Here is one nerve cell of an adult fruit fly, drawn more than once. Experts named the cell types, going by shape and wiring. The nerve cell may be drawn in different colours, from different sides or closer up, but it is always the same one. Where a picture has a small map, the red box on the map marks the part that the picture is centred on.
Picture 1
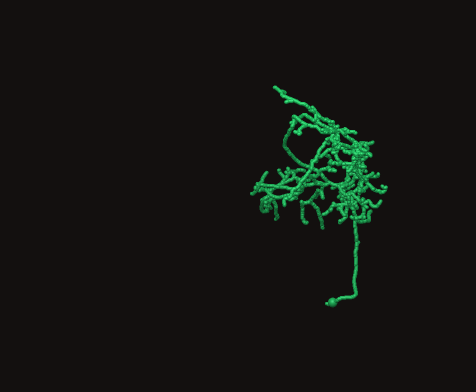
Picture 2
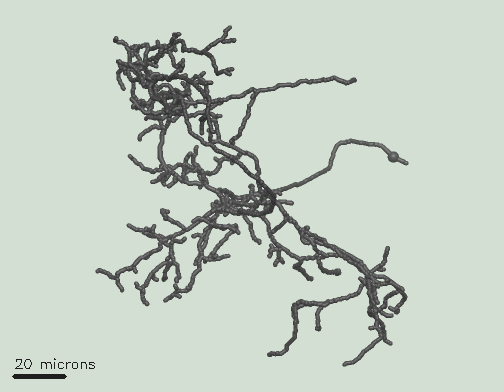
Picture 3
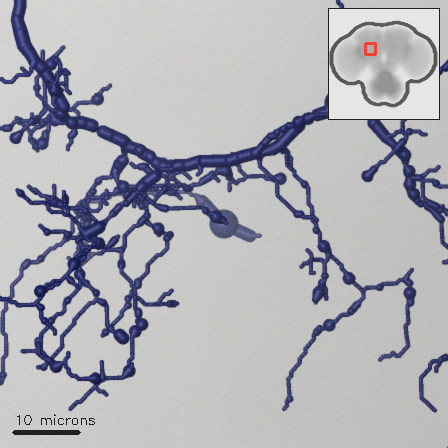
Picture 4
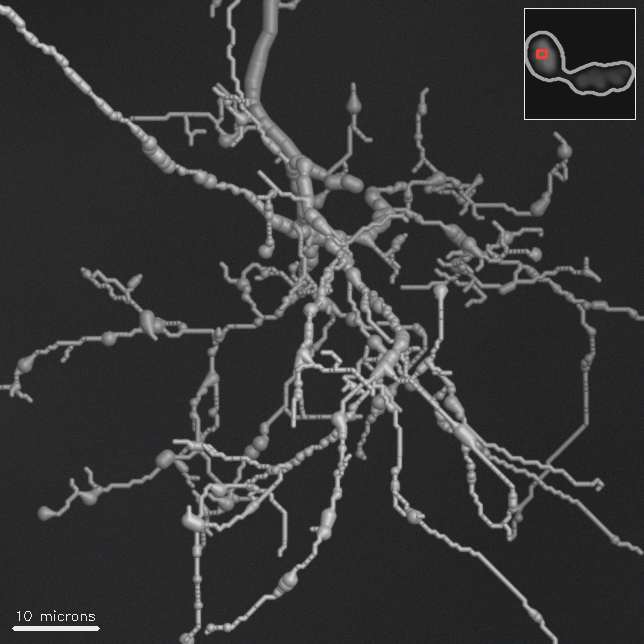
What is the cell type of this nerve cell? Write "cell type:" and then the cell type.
cell type: aIPg1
